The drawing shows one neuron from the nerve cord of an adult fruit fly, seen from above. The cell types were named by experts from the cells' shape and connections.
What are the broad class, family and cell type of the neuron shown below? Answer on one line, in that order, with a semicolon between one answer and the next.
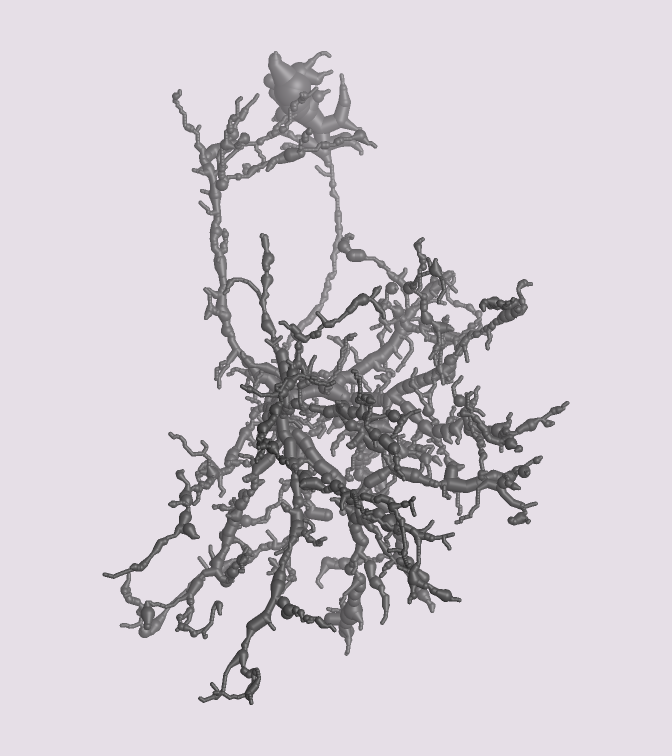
nerve-cord intrinsic neuron; hemilineage 13A; IN13A009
